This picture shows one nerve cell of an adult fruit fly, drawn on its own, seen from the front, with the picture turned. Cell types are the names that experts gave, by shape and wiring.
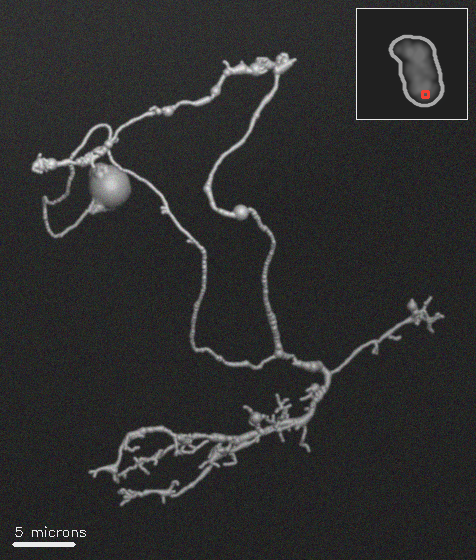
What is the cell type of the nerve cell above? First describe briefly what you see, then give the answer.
From top to bottom in the picture it spans about 40 microns. Dozens of branch ends can be seen. Its broad class is optic-lobe intrinsic neuron. The cell type is T4d.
